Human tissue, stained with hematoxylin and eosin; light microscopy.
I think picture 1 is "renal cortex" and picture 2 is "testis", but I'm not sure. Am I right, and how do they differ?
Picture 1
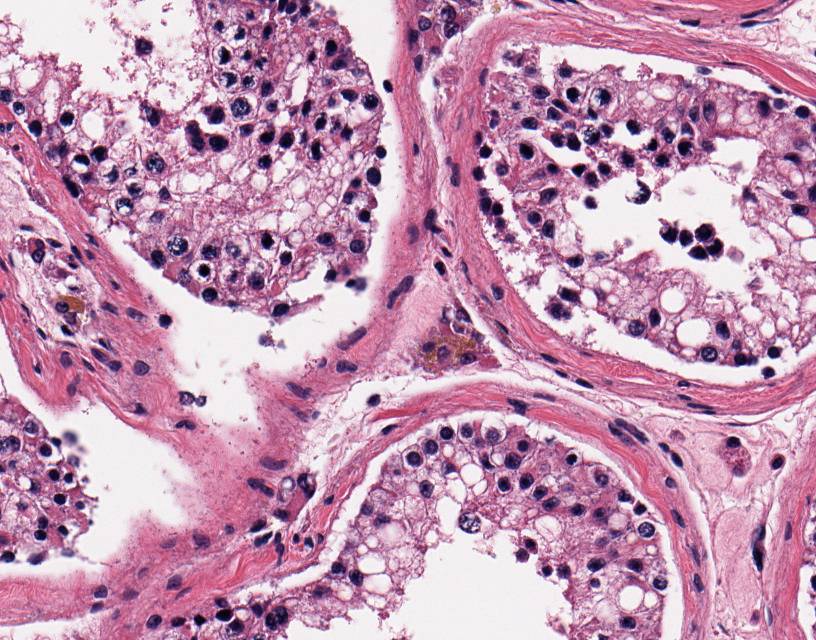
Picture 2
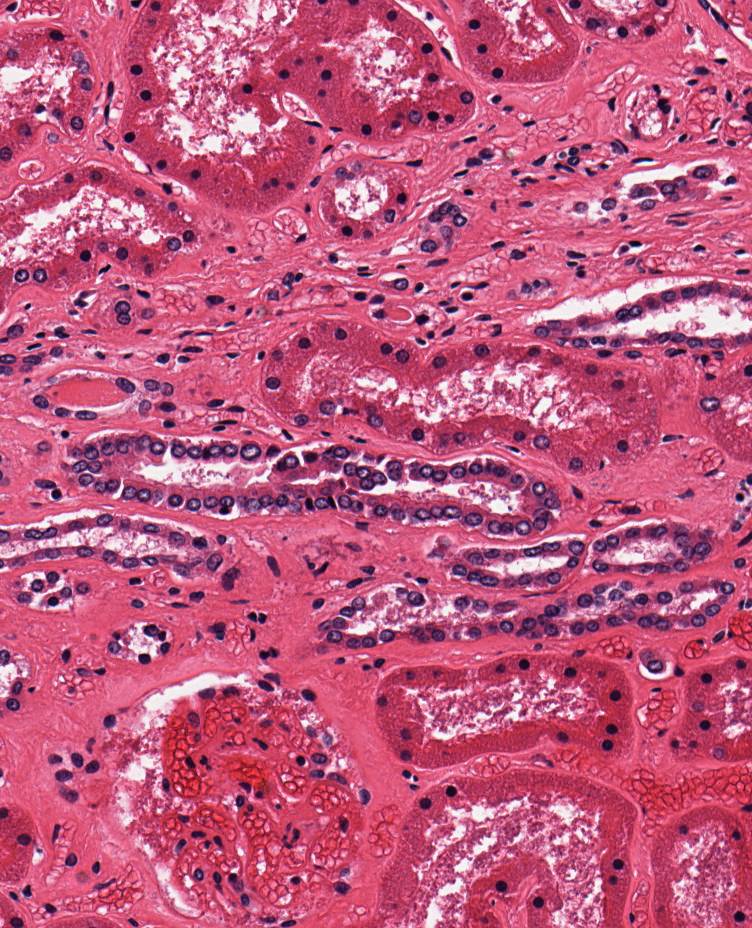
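Testis: picture 1. Renal cortex: picture 2. Picture 1 contains parts of at least four round to oval tubules cut across, separated by narrow strips of stroma and lined by an epithelium several cells deep, stacked from wall to lumen. Clear round vacuoles occur in the epithelium of every tubule, and the top-left tubule holds scattered large round nuclei with coarse, clumped dark chromatin. Picture 2 has a horizontal middle band of smaller tubules, lined by cuboidal cells whose round dark nuclei lie close together with little cytoplasm between them, set between larger tubules above and below. The larger tubules have abundant granular pink cytoplasm and round, evenly spaced nuclei.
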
